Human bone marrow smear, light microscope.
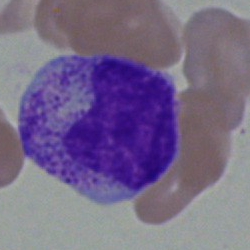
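Myelocyte, central cell, stained human bone marrow smear. Outline roughly polygonal, several sides flattened. Cytoplasm on the left crowded with dark purple granules. Pale, granule-poor zone beside the nucleus, toward the upper left. Narrow granule-free rim along the lower edge, pale blue.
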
